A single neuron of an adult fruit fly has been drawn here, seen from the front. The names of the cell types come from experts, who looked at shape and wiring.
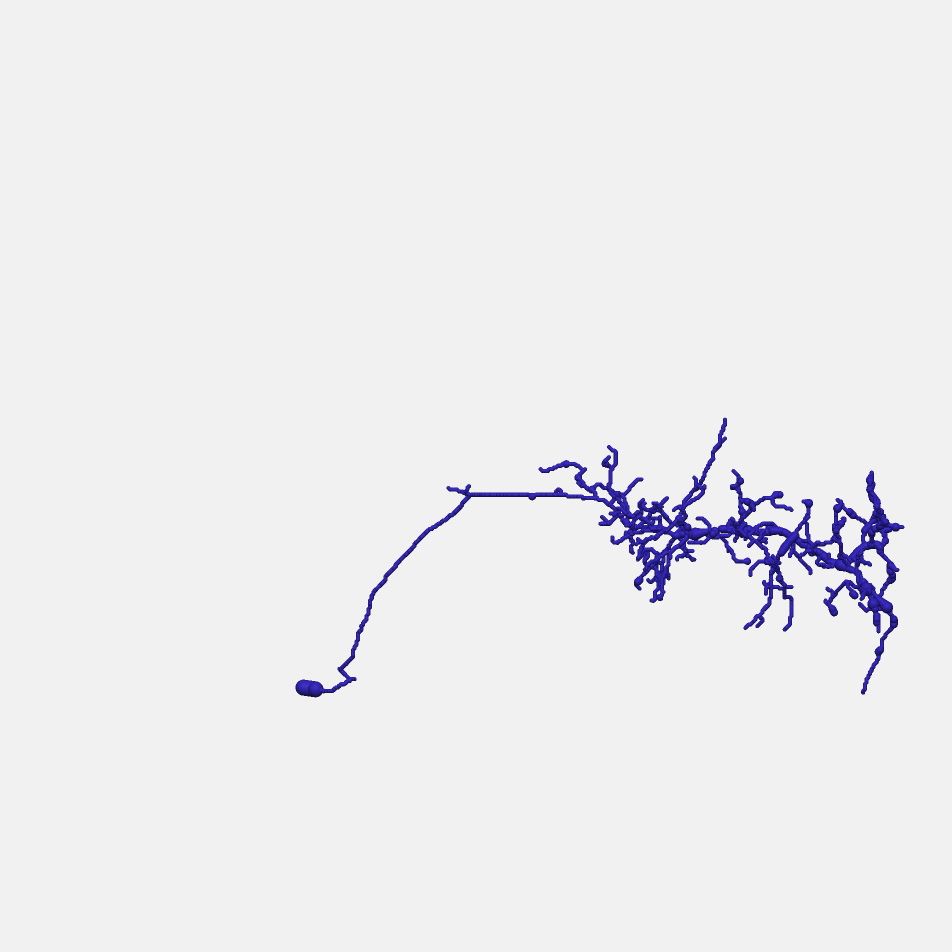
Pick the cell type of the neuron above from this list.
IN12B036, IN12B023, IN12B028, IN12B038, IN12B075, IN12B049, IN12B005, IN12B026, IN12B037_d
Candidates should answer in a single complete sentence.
Cell type IN12B023 is what this neuron is.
